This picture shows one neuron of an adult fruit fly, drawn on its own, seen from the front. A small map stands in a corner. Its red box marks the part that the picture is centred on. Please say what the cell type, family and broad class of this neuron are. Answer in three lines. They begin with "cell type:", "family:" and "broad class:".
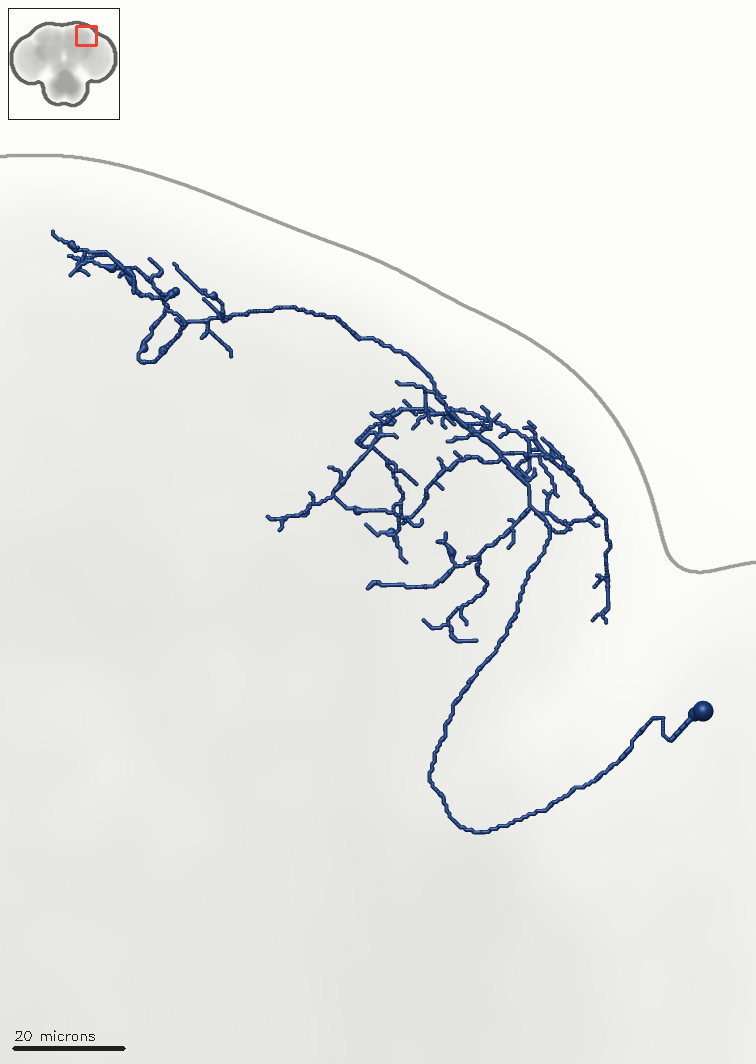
cell type: LHAV5a2_b
family: hemilineage VPNl&d1_dorsal
broad class: central-brain intrinsic neuron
